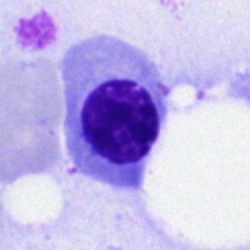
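Erythroblast in the centre of a stained human bone marrow smear. Its outline is irregular and angular rather than round, and the nucleus lies off-centre toward the lower right. The chromatin is dense, dark purple and coarsely clumped; the cytoplasm is pale greyish blue.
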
